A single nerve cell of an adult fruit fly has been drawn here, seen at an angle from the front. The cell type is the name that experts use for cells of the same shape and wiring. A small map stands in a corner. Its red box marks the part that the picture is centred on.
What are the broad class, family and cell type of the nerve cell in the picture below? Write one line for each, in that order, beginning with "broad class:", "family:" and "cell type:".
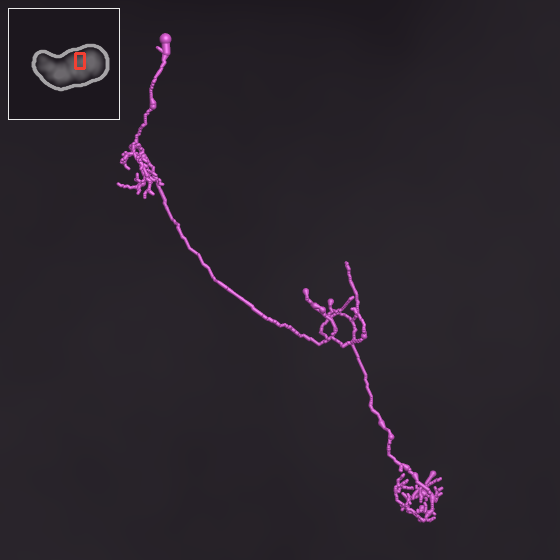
broad class: central-brain intrinsic neuron
family: class CX
cell type: PFNa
